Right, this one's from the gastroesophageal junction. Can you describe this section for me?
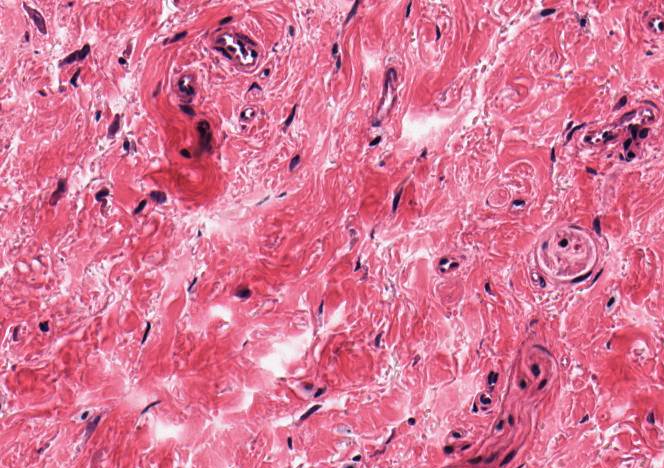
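Wavy collagen fibres run in haphazard, interlacing directions. Scattered nuclei are small, dark and mostly elongated or spindle-shaped. Cells are sparse relative to the amount of collagen. No fat cells are present.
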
